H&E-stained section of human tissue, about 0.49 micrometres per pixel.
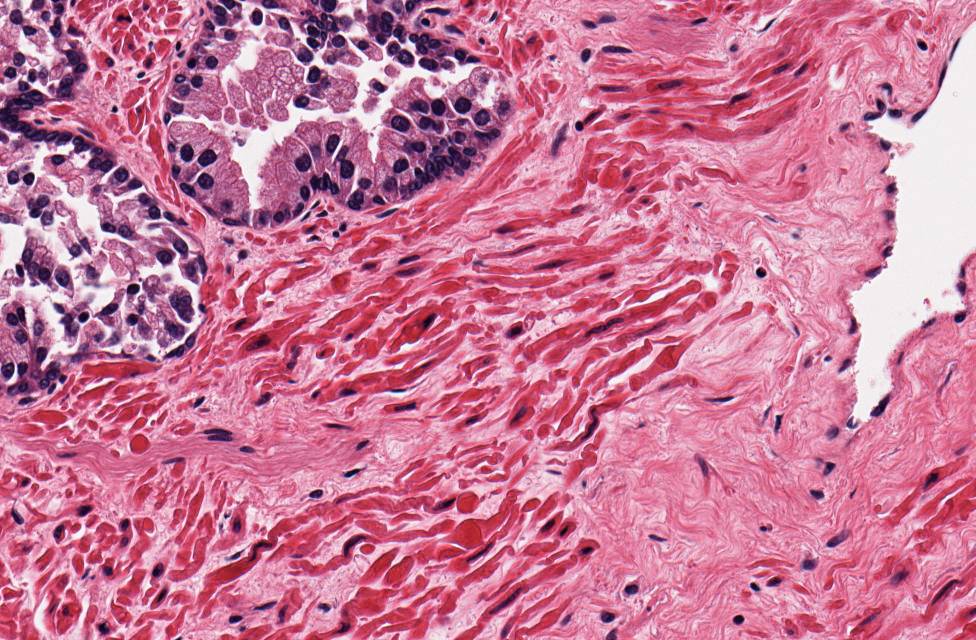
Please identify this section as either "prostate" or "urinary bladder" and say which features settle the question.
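It's prostate. Glandular epithelium sits in the upper left corner, lining narrow white lumens with folded, irregular outlines, and glands like that fit prostate.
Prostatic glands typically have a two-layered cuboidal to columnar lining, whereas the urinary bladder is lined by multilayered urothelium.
The rest of the field is stroma and muscle; the epithelial nuclei are round and dark, and the smooth muscle cells have elongated, cigar-shaped nuclei.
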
